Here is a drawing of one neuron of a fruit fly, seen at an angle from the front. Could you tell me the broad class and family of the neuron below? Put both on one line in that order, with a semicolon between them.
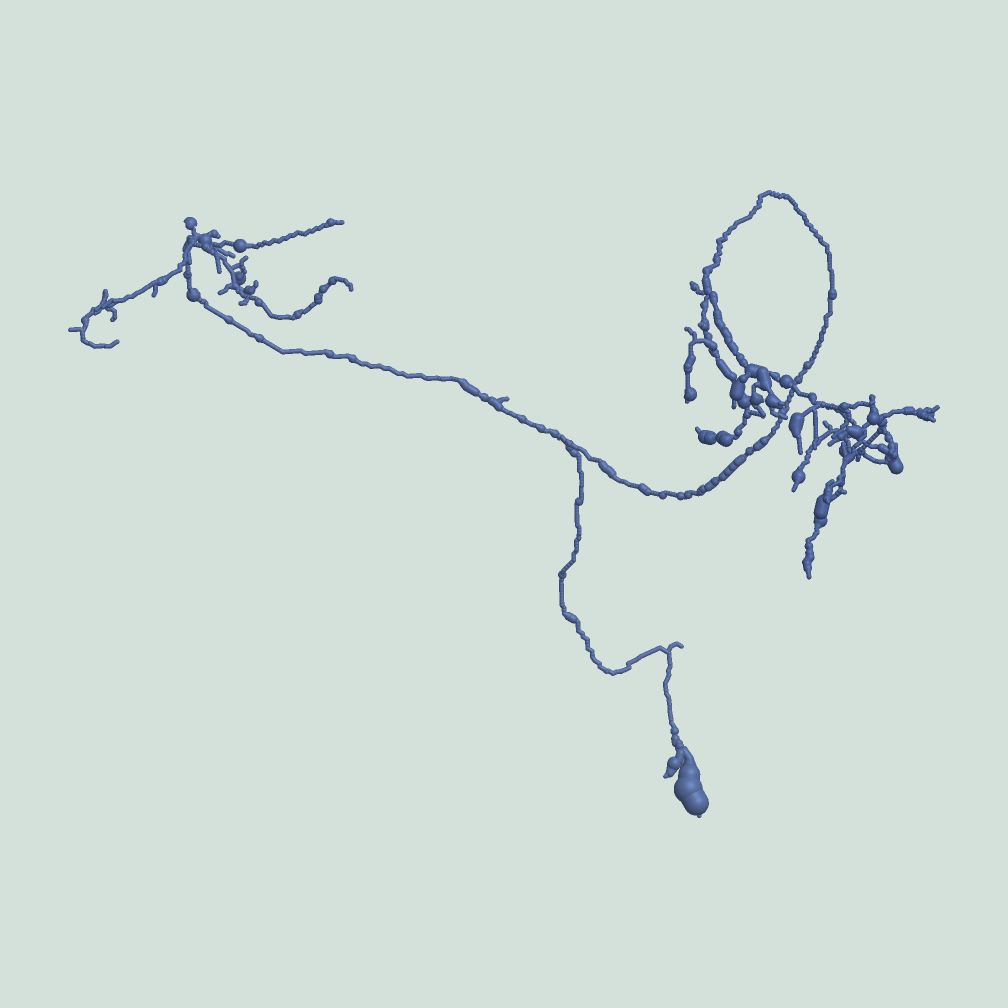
central-brain intrinsic neuron; hemilineage LB3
